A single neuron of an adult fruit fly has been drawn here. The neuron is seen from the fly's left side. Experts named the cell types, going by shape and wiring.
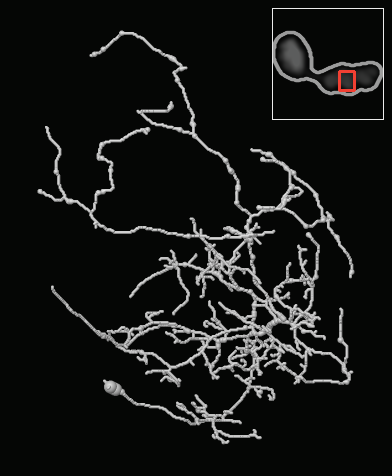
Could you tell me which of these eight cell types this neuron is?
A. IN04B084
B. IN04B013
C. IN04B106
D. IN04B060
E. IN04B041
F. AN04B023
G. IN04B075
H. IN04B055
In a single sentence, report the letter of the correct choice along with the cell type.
It is option H, IN04B055, that gives the cell type of the neuron.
